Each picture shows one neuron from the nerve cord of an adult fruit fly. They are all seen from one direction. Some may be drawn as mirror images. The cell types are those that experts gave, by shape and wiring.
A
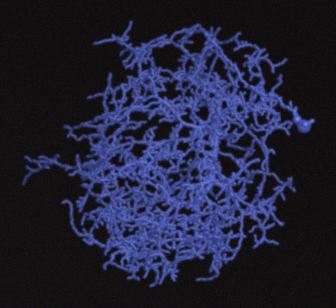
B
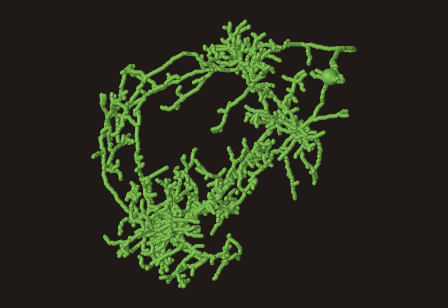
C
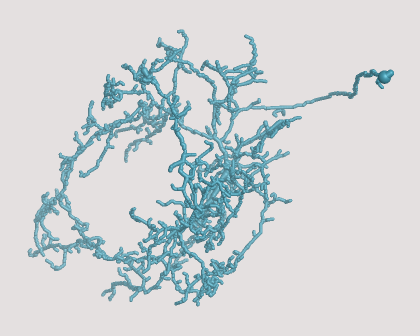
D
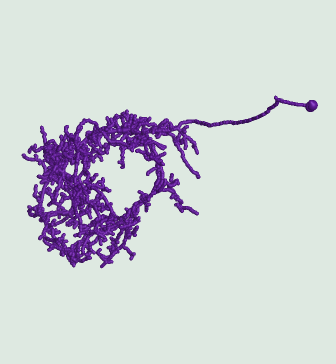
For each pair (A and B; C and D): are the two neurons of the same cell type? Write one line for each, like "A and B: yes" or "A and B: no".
A and B: no
C and D: no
